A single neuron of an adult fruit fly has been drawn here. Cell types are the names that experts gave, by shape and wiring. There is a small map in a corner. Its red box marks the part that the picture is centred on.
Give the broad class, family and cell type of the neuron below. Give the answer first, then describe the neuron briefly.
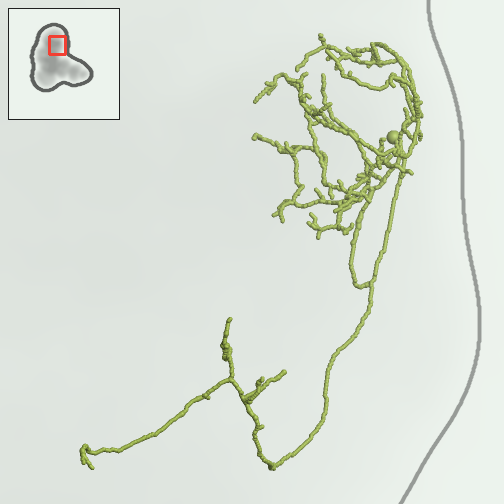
Its broad class is central-brain intrinsic neuron. The family is hemilineage DL2_dorsal. The cell type is LHPV5a2. Its cell body lies at the upper right of the picture. The picture shows dozens of branch ends.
